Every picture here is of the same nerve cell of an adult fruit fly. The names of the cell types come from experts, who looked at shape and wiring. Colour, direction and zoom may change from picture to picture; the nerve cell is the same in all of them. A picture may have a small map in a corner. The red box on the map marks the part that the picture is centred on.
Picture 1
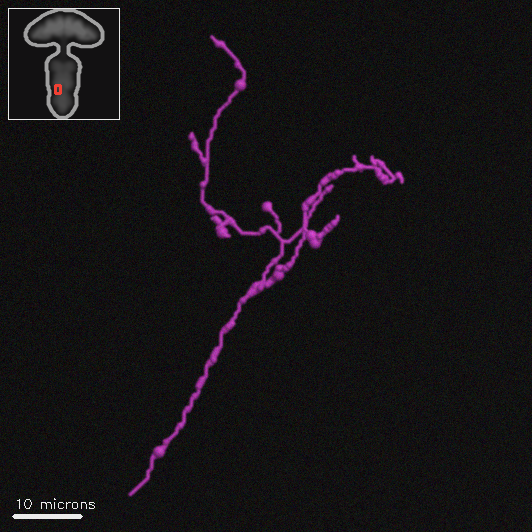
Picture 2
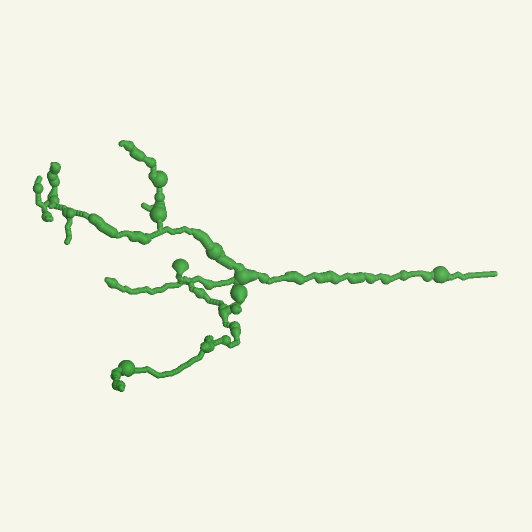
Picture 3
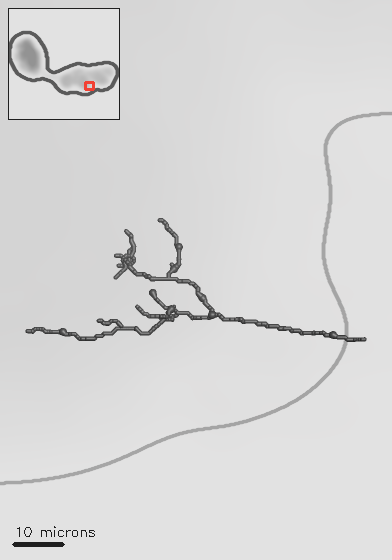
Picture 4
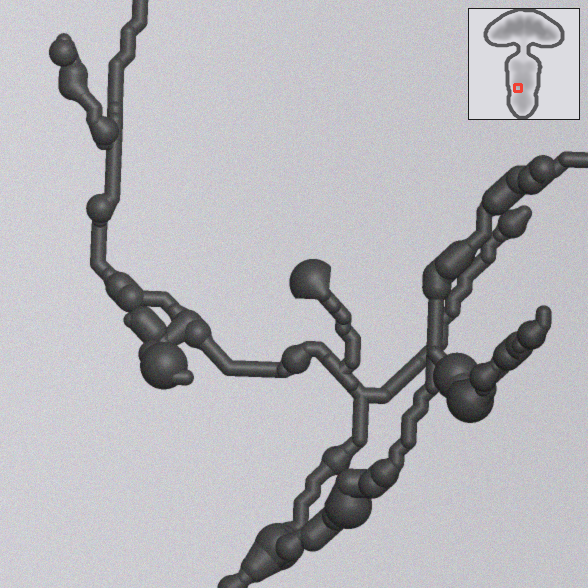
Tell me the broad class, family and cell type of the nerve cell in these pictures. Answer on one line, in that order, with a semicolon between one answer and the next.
sensory neuron entering the nerve cord; class mechanosensory tactile; SNta38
